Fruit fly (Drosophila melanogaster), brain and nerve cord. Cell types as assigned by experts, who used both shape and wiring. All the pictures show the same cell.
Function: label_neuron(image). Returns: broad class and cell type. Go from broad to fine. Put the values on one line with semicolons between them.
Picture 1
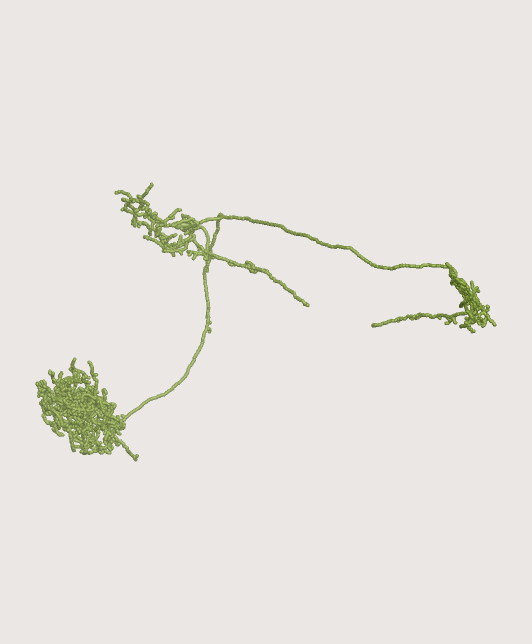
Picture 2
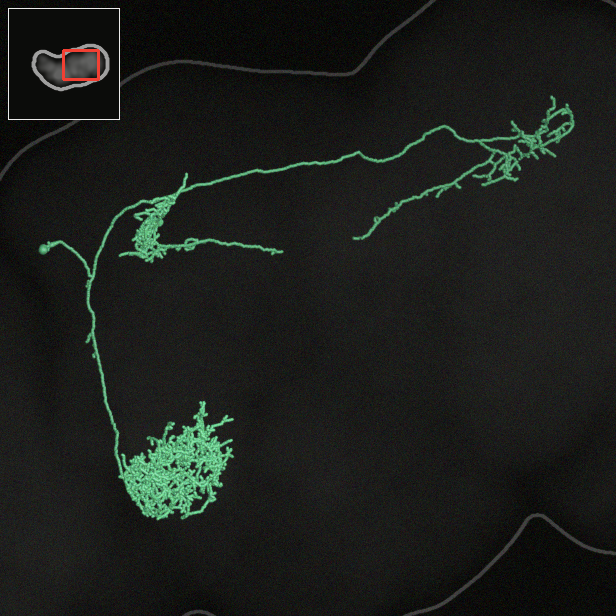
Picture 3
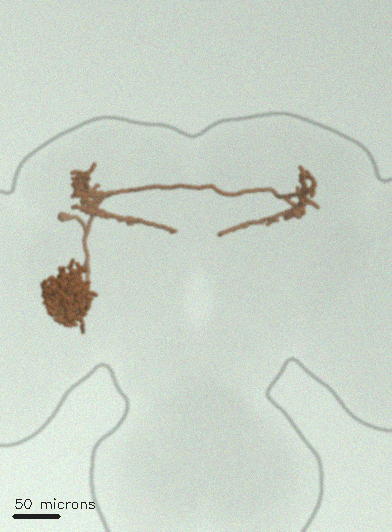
central-brain intrinsic neuron; AVLP475_b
